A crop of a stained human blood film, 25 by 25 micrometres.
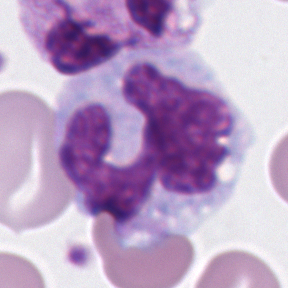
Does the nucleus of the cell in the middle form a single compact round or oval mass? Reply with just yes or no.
No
